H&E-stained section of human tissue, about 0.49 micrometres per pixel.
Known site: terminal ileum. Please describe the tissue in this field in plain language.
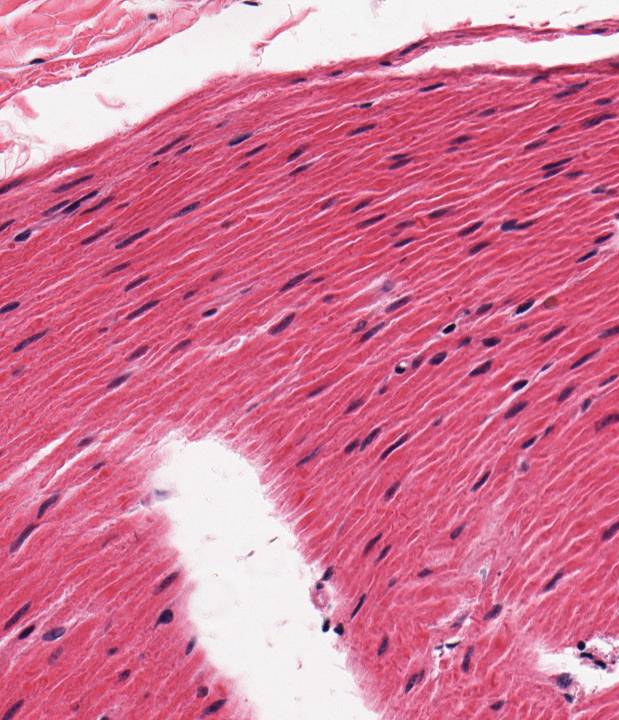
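Field nearly filled by closely packed, elongated smooth muscle cells lying parallel. Nuclei elongated, cigar-shaped, blunt-ended, dark purple, evenly scattered throughout the muscle. Upper left corner: white cleft, beyond it pale pink fibrous tissue with few nuclei.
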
